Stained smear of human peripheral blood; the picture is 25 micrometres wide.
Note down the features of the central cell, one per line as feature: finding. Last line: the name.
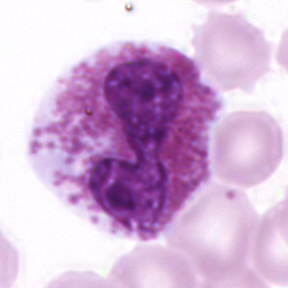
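Size: about 17 micrometres across
Nucleus: one lobe sitting above the other
Granules: reddish-pink, they fill the cytoplasm
Granule form: coarse, round, each one distinguishable
Lower left edge: sparser granules, so paler cytoplasm there
Name: eosinophil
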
